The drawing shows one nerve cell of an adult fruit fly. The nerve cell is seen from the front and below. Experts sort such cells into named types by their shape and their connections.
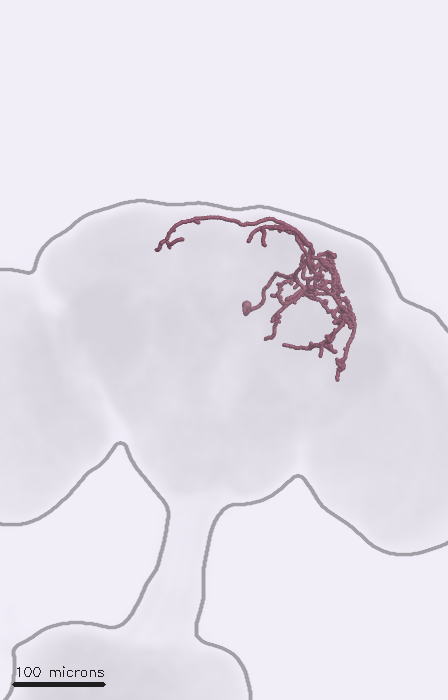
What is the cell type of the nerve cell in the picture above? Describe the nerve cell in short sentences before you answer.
The cell body is in the middle of the picture. By the scale bar it is about 200 microns wide in this view. It is a central-brain intrinsic neuron. The cell type is pC1_10c.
